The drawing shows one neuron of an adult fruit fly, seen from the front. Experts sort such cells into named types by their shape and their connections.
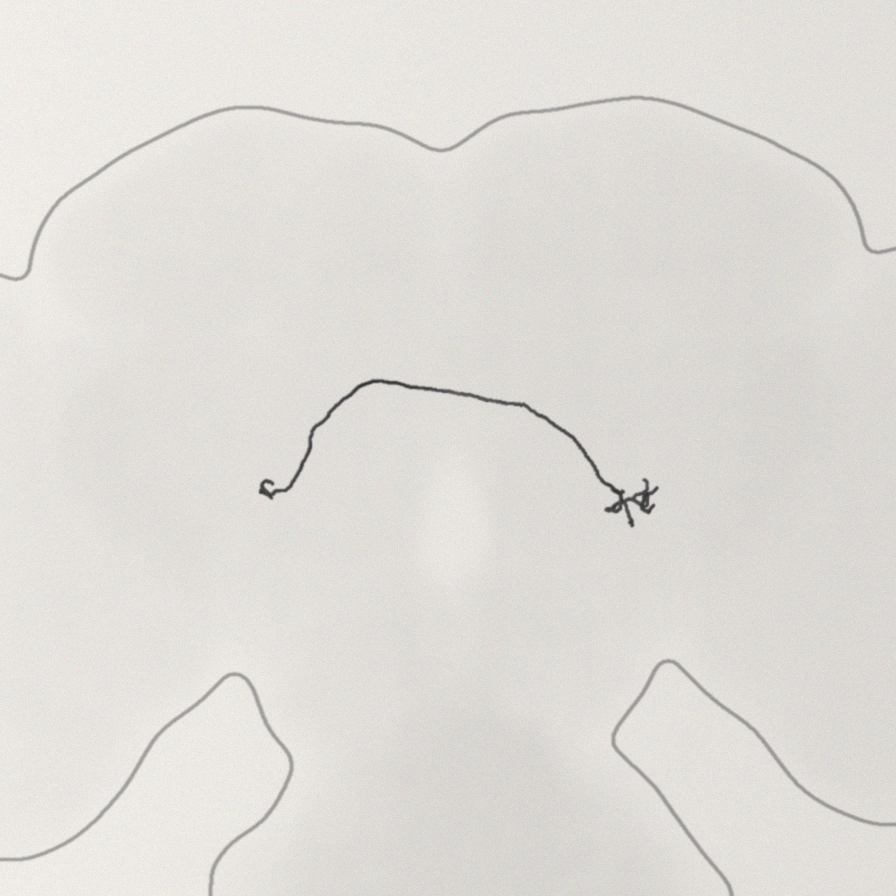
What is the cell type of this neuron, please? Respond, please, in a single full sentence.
The single neuron here is of type ORN_VA1v.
